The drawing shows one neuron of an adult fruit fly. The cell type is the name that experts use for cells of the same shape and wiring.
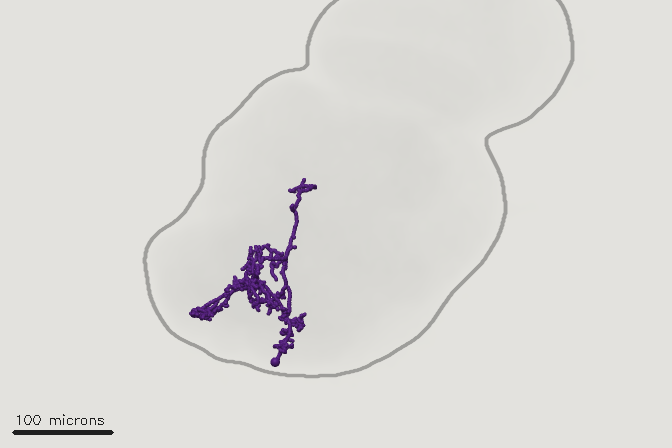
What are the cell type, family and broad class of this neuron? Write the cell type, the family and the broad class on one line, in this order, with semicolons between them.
AVLP189_a; hemilineage VLPl2_medial; central-brain intrinsic neuron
